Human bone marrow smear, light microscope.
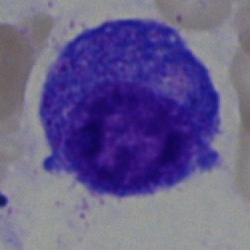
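Promyelocyte: the cytoplasm here is stained a deep blue, and its widest band sits above the nucleus at the top of the cell. Fine purple granules are scattered through that upper cytoplasm, and small rounded blebs bulge from the lower left and lower right edges.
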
